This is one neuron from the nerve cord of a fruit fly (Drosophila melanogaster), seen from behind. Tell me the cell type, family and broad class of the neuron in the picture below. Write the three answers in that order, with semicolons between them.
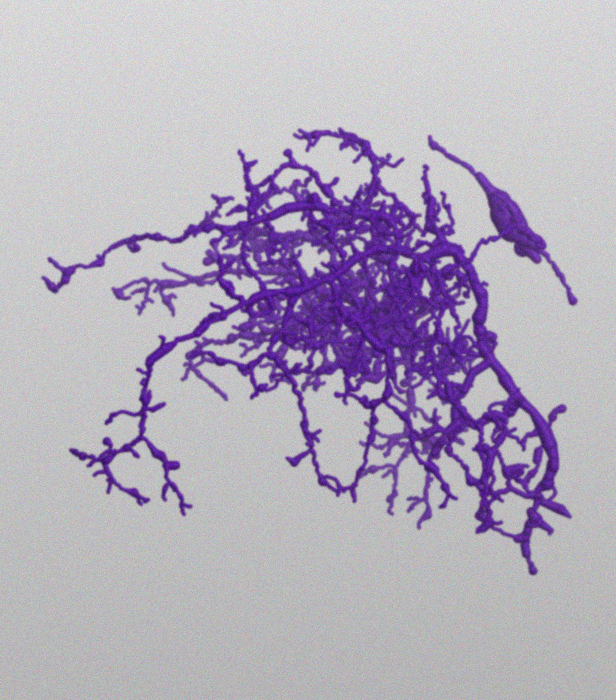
IN19A015; hemilineage 19A; nerve-cord intrinsic neuron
